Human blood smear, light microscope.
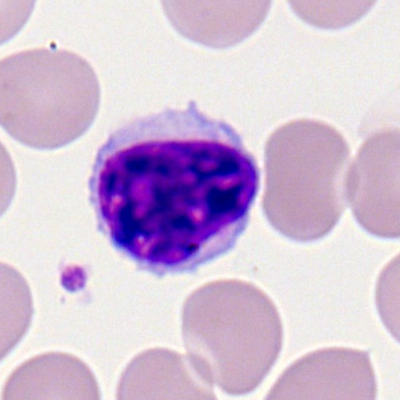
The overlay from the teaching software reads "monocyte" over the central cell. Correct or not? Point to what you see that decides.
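The name monocyte does not fit this cell; it is a lymphocyte.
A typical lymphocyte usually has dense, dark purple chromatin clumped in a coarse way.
Here the chromatin is dark purple and gathered in coarse clumps with paler patches between them.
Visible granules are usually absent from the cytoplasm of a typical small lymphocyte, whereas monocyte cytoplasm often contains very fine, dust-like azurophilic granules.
No granules can be seen in this pale blue cytoplasm, which speaks for lymphocyte and against monocyte. The outline is roughly round, the nucleus fills most of the cell, and the upper edge is ragged with small projections.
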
